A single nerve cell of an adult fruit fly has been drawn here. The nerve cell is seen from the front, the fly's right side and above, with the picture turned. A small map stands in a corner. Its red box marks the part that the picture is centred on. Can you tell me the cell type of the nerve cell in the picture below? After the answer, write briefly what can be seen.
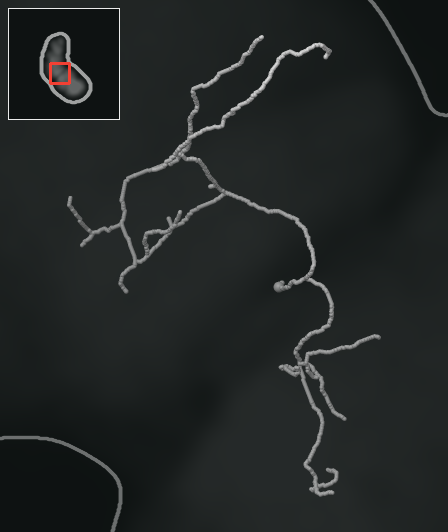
It is of cell type LPT112. It is a visual centrifugal neuron. The cell body can be seen in the middle of the picture. As drawn here it is taller than it is wide.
